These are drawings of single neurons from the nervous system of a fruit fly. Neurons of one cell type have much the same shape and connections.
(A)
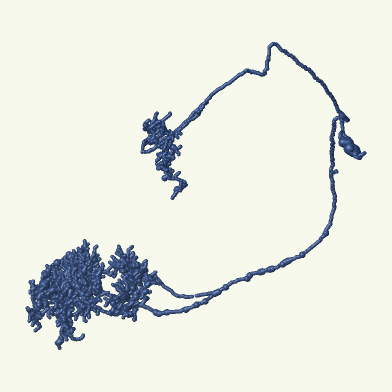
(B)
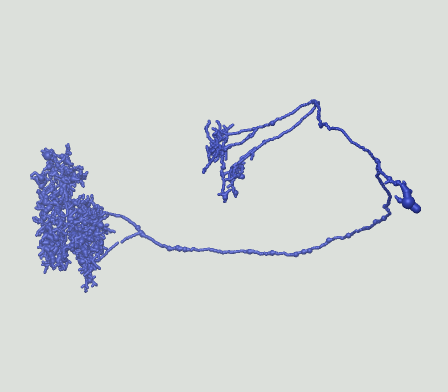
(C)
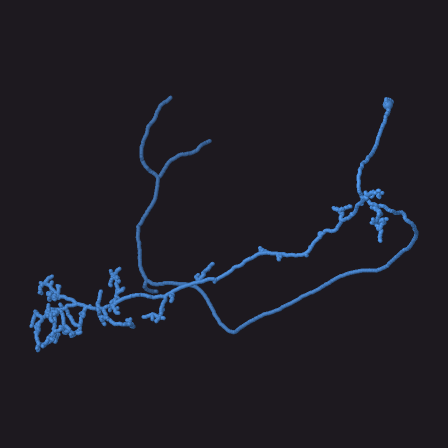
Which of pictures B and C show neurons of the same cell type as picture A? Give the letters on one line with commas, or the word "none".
B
